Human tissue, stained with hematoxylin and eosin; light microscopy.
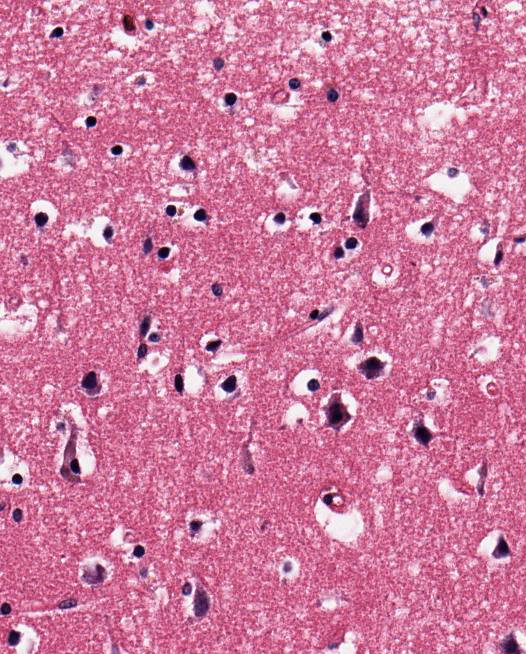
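Cerebral cortex. Notice how the cells lie singly, fairly evenly scattered across a continuous pink fibrillary background, never gathered into units. That background is the neuropil, finely granular and finely vacuolated, and it fills the whole field. Many small round nuclei stain dark blue-purple, with scant visible cytoplasm. Look also for several neuronal cell bodies that appear dark, shrunken and angular.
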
